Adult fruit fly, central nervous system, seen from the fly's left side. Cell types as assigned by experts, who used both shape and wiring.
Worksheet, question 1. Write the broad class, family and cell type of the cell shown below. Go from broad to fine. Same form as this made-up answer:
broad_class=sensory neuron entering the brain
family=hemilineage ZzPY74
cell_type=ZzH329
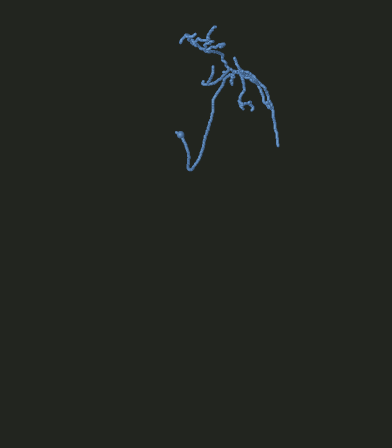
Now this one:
broad_class=central-brain intrinsic neuron
family=hemilineage VPNl&d1_dorsal
cell_type=LHAV5a2_a1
